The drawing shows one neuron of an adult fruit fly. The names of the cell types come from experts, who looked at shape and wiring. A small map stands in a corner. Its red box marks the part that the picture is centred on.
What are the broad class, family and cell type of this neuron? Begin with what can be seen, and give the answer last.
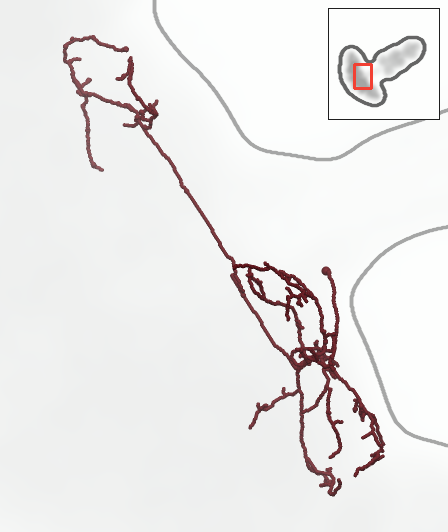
It is in the brain and does not reach the nerve cord. Its cell body lies on the right of the picture. Dozens of branch ends can be seen. Its broad class is central-brain intrinsic neuron. Its family is hemilineage DM4_ventral. Its cell type is PS246.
